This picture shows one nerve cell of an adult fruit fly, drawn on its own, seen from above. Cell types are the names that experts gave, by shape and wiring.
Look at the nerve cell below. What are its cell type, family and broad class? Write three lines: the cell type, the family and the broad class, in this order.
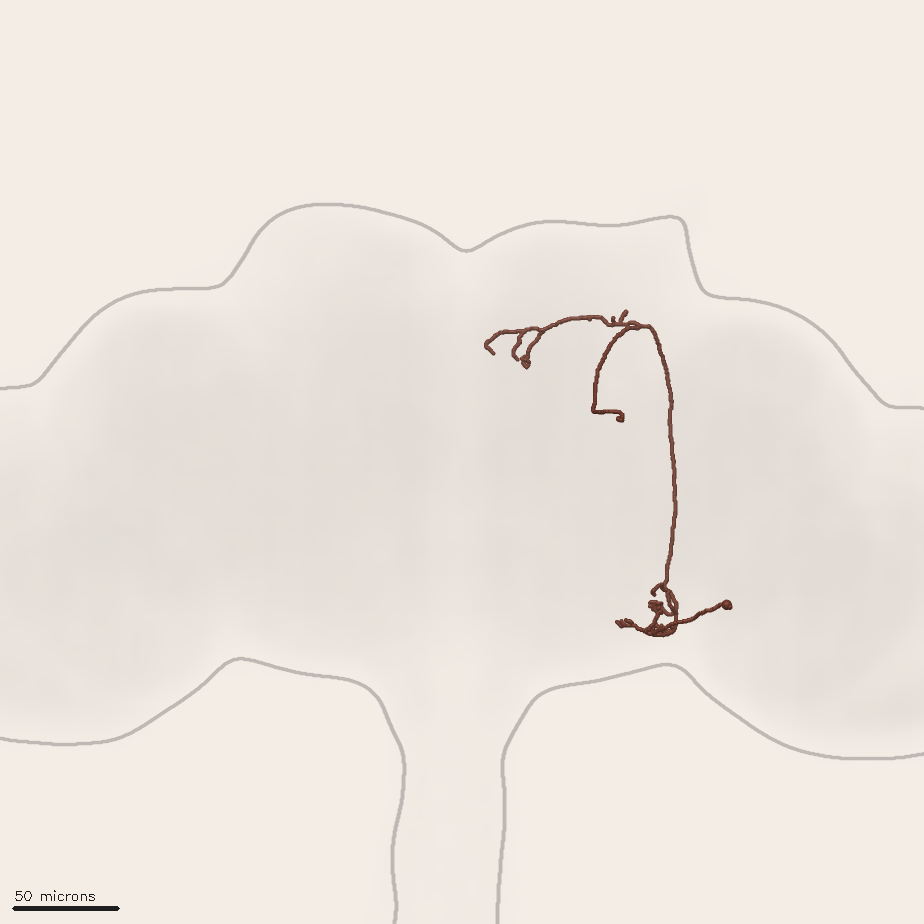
KCa'b'-m
class Kenyon Cell
central-brain intrinsic neuron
